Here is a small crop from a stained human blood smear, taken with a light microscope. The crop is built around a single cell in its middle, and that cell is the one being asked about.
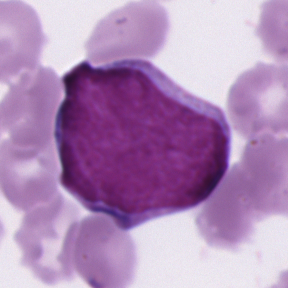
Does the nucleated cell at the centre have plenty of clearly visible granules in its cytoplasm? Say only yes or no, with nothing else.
No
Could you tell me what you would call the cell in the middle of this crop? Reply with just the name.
myeloblast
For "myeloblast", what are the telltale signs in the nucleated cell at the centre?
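In this cell the nucleus fills about 80% of the cell's area, and the cytoplasm forms only a thin rim, widest at the upper right and bottom edges.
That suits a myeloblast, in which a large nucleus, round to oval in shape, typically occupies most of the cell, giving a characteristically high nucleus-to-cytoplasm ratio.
The chromatin is fine and evenly spread, with a delicate net-like texture.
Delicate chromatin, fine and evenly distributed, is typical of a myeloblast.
The nucleus stains a deep reddish purple. The outline of the cell is irregular and angular rather than round.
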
